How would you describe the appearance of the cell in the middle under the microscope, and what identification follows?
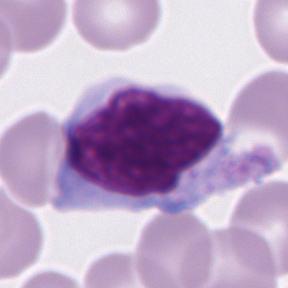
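Rather than round, the outline of this cell is irregular and angular. The nucleus forms an irregular oval whose long axis lies roughly horizontal. Its chromatin is dark purple and coarsely clumped. On the right side, fine purplish granules are gathered in the cytoplasm. This is a large granular lymphocyte.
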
